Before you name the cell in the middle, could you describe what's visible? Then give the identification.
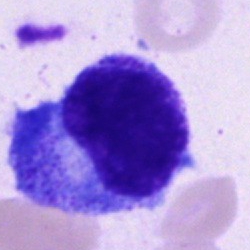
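Deep blue cytoplasm lies mostly to the lower left of the nucleus, and against that side of the nucleus a paler area of cytoplasm is present. No nucleolus is visible in the nucleus. Along the left side, the outline is irregular and ragged. The cell is a promyelocyte.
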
